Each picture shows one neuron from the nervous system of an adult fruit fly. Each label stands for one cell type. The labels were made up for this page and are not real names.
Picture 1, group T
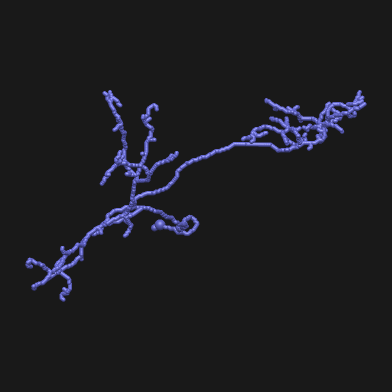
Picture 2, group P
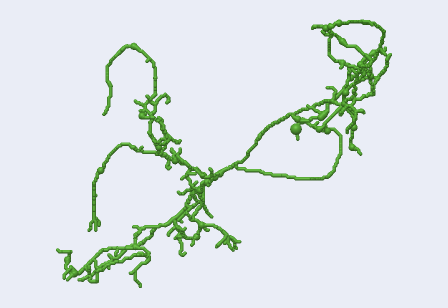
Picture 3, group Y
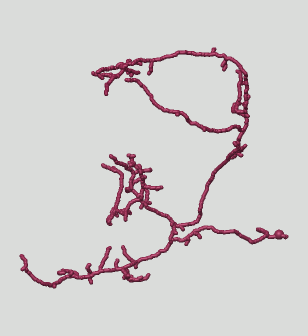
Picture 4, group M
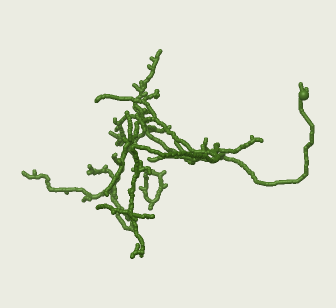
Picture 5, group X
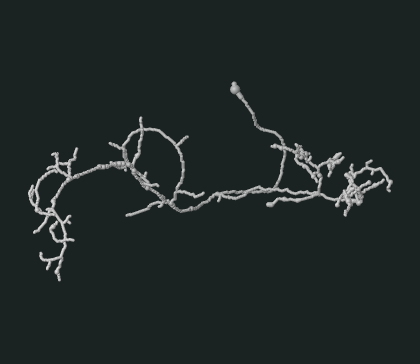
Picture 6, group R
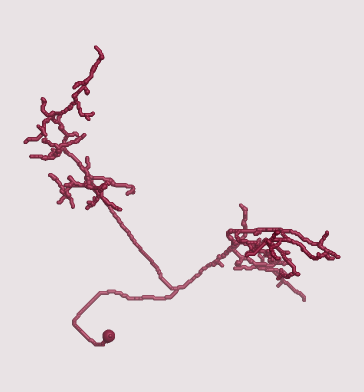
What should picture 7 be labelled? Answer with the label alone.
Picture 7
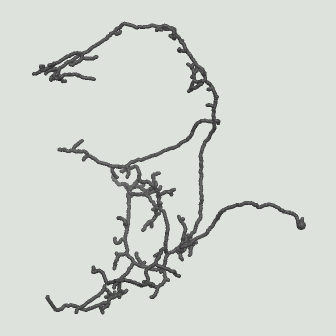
group Y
